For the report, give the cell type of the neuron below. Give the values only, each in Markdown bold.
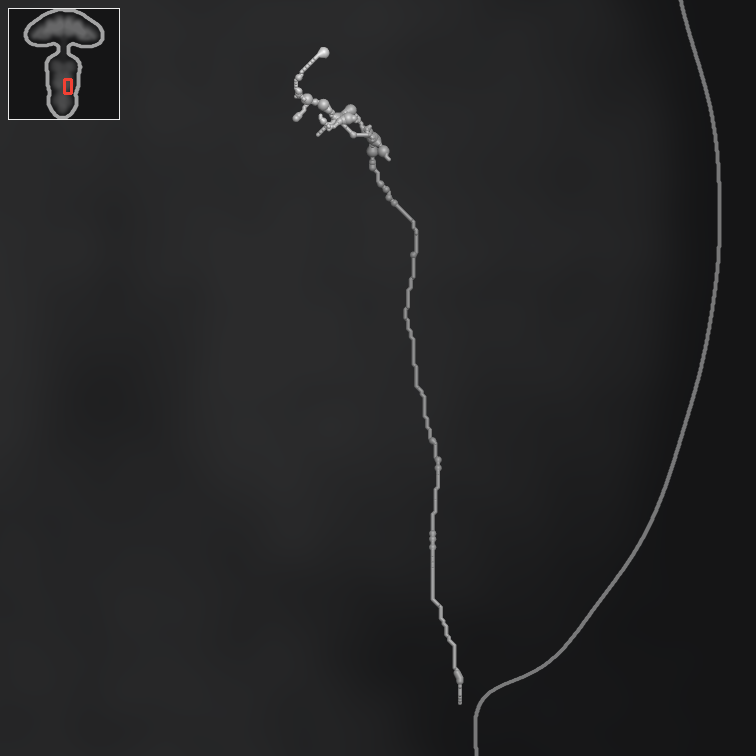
**SNta20**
